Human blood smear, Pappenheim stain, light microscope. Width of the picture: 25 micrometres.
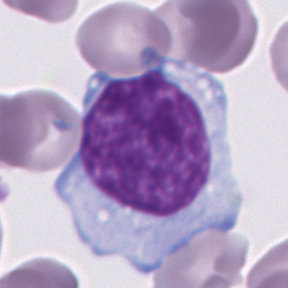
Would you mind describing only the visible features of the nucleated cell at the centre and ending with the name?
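Looking at the cytoplasm, I see it is pale blue, though deeper blue at its outer edge than near the nucleus. It forms a wider band below the nucleus than above it. There are a few small clear vacuoles in it, too. So this is a myeloblast.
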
